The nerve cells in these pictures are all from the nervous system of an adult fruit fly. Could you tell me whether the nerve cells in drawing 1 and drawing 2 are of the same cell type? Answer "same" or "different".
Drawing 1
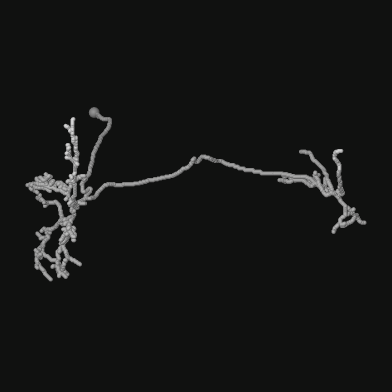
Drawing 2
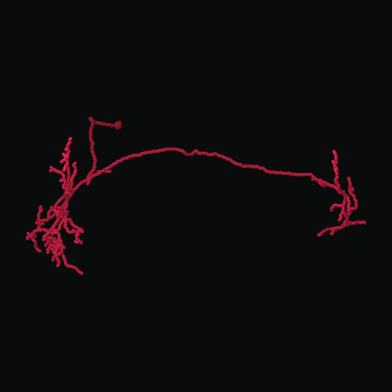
different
